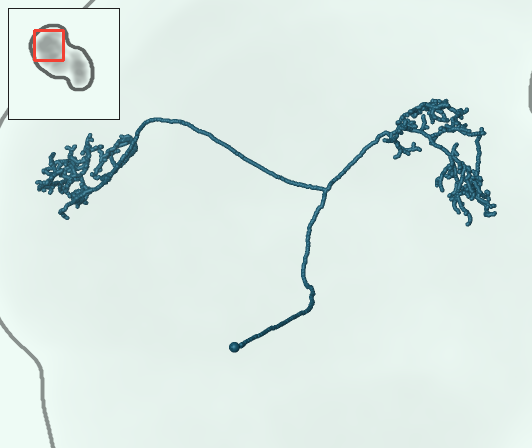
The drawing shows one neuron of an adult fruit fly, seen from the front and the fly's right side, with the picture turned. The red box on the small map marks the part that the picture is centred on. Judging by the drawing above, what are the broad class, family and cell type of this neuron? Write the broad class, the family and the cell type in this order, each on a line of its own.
central-brain intrinsic neuron
hemilineage CREa1_ventral
mAL4B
